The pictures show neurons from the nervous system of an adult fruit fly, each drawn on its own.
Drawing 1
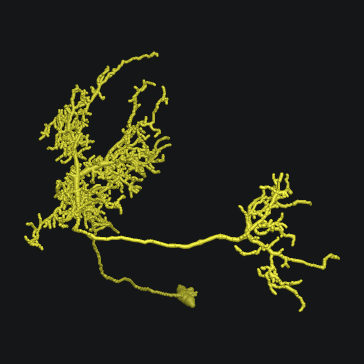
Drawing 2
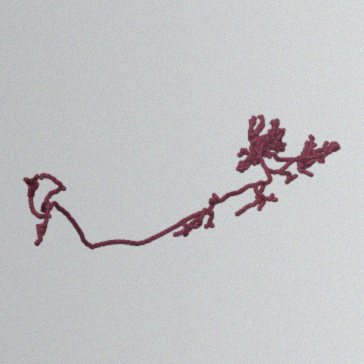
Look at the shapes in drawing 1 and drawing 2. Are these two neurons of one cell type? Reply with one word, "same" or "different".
different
